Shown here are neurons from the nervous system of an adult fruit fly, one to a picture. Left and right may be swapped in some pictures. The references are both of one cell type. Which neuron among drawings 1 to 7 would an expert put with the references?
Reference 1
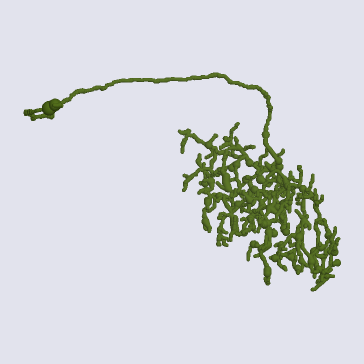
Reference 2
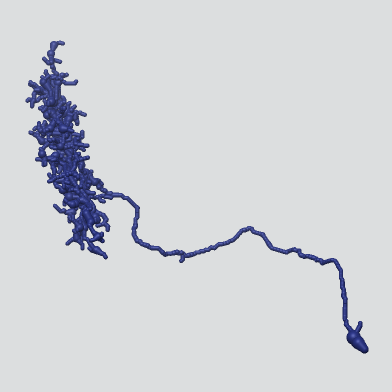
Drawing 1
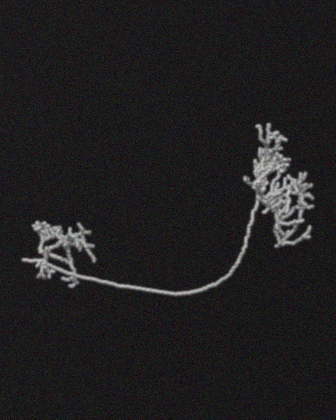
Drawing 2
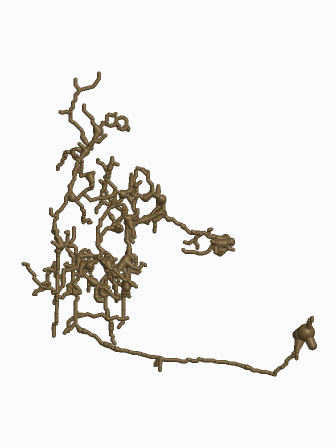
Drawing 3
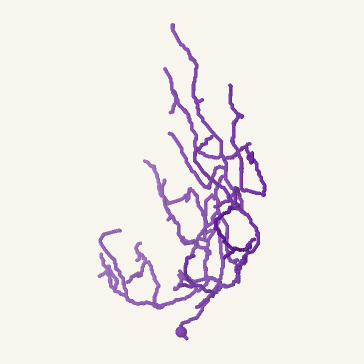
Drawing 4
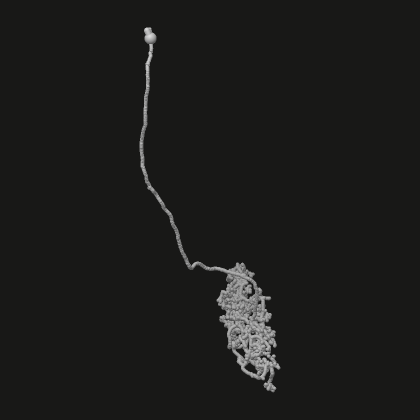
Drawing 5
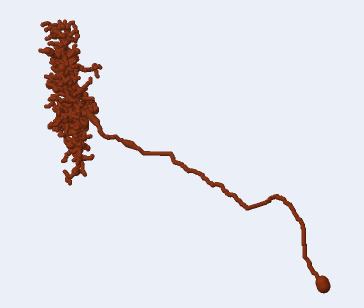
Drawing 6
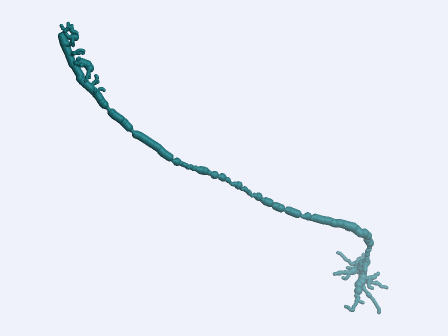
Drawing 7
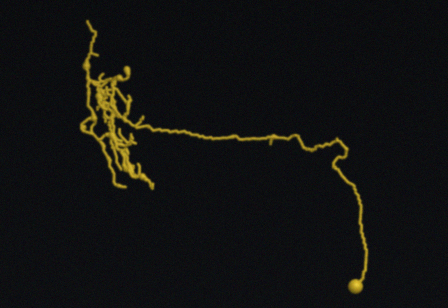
Drawing 5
